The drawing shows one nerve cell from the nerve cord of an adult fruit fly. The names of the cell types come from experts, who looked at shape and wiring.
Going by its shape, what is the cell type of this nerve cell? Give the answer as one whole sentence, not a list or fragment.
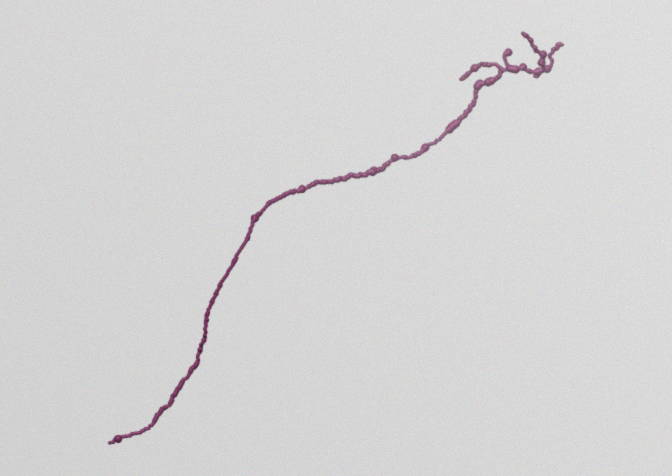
Regarding its cell type, the nerve cell is WG1.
